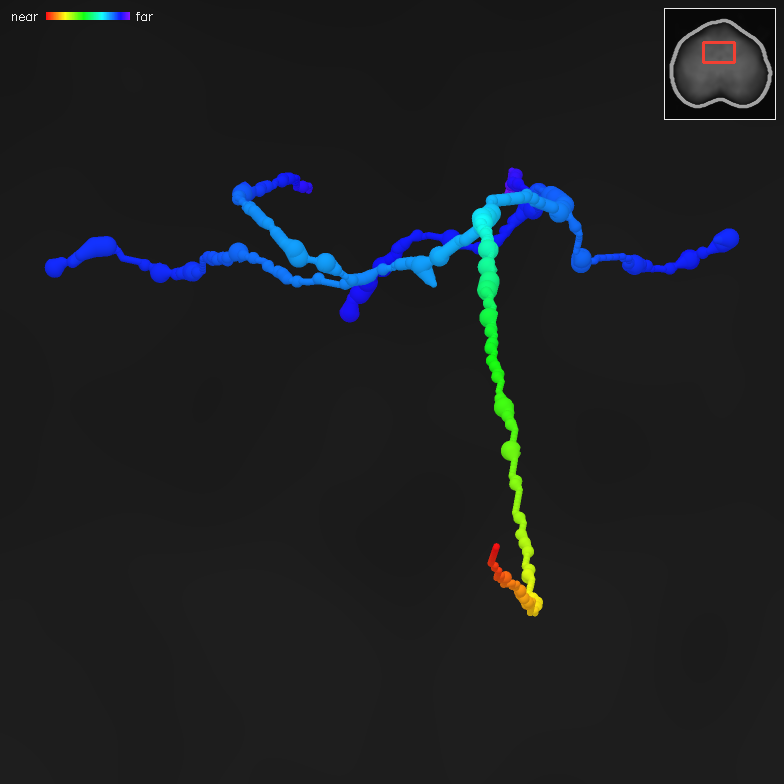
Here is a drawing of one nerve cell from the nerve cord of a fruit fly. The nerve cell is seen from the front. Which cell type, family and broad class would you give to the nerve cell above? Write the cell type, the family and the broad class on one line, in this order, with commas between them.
DNg110, hemilineage LB12, descending neuron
